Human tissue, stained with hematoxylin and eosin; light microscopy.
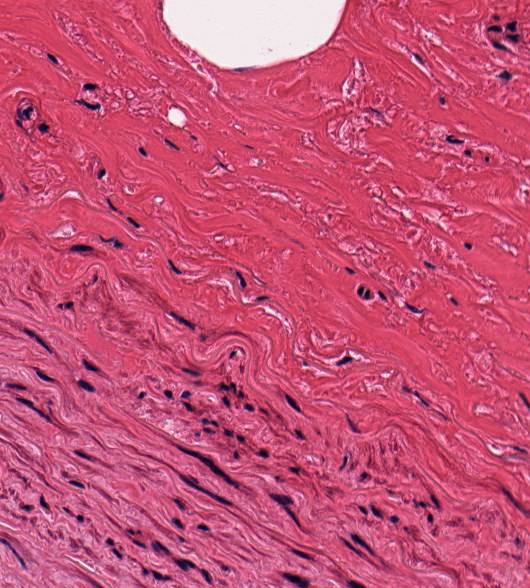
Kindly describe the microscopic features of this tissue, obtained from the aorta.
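Collagen bundles: wavy course. Scattered nuclei thin, dark, spindle-shaped, lying along the fibres as fibroblasts. Spindle nuclei more numerous in lower part of field than upper. No epithelium anywhere in field.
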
